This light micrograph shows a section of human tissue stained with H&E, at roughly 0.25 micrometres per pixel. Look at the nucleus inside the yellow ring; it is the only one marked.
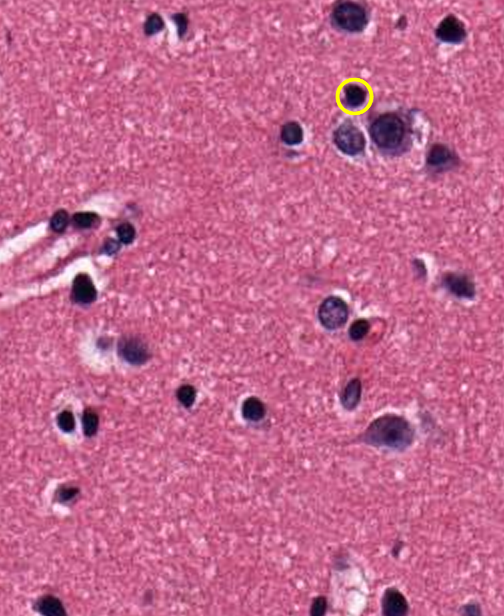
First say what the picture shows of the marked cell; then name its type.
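The nucleus is round and uniformly dark, with no inner detail visible. The nucleus is smaller than, and darker than, the two larger, paler nuclei just below it. A thin clear rim surrounds the nucleus, and no pink cytoplasm can be made out around it. It is an oligodendrocyte.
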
